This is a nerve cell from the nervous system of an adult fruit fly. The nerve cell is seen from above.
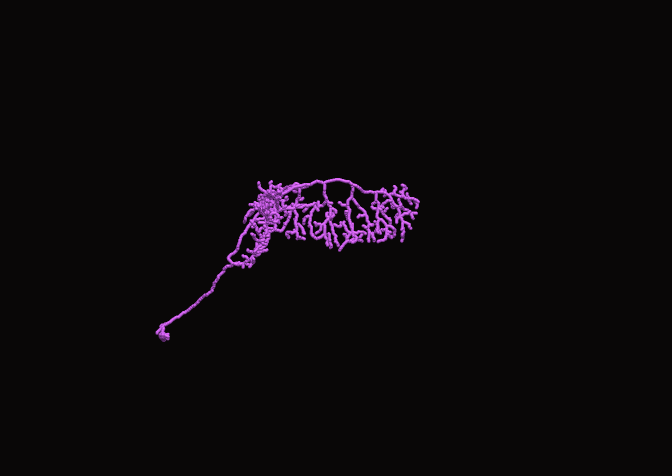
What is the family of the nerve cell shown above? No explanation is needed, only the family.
hemilineage DL1_dorsal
